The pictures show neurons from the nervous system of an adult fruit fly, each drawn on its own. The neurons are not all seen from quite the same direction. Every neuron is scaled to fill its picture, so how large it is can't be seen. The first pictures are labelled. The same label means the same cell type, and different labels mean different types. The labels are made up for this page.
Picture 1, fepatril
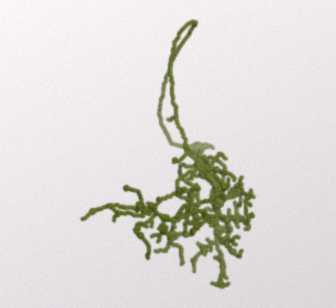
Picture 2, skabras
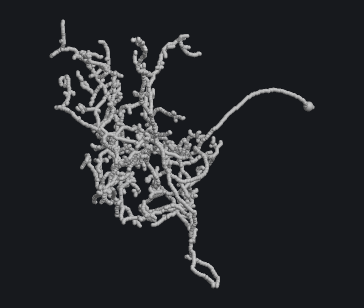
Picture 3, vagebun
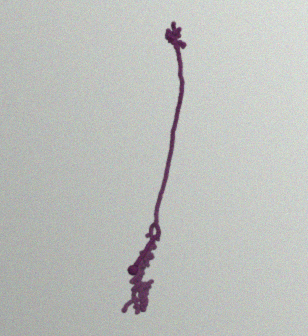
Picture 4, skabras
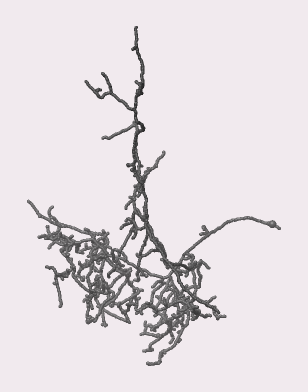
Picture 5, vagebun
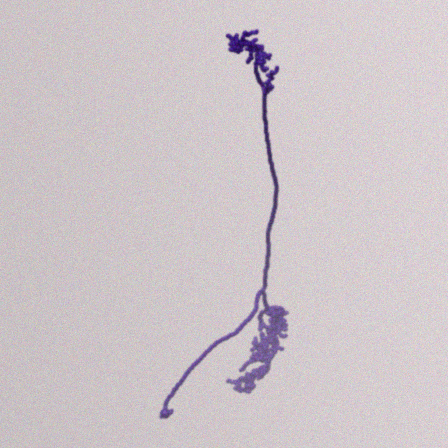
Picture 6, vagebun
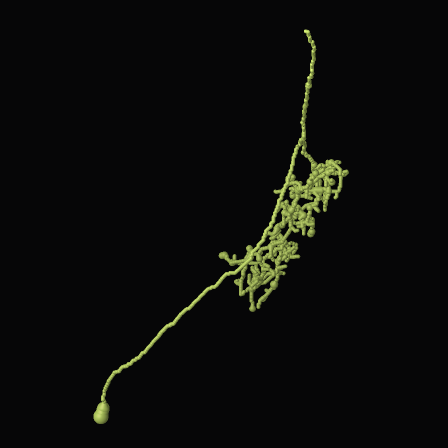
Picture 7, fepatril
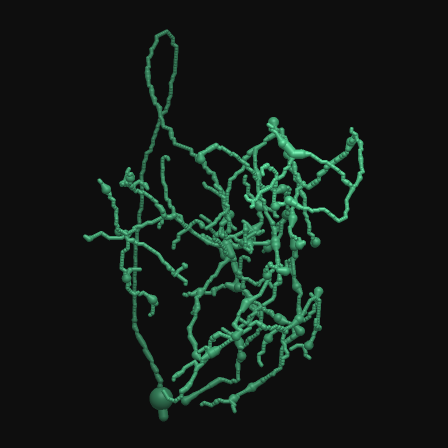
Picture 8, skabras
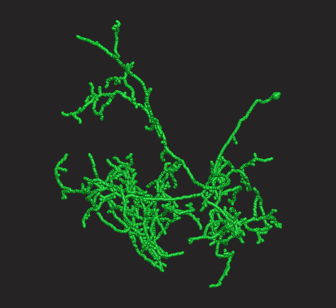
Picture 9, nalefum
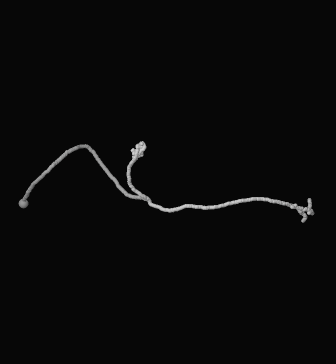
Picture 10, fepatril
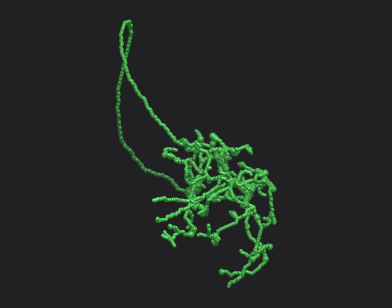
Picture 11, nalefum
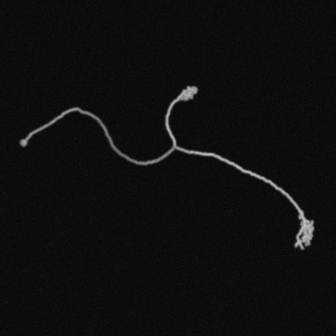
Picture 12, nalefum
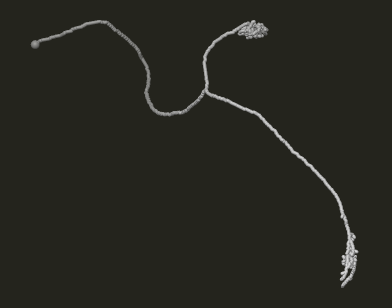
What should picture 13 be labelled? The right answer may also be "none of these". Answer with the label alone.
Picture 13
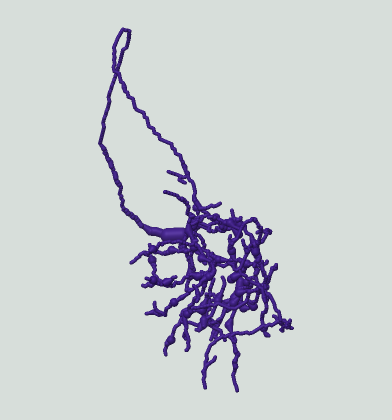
fepatril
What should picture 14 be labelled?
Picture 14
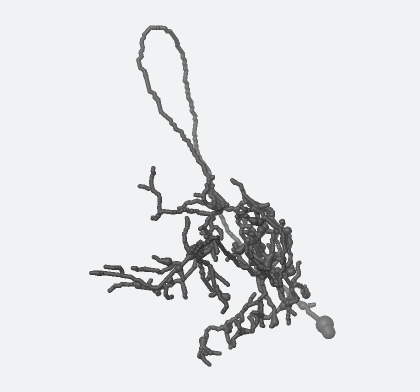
fepatril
